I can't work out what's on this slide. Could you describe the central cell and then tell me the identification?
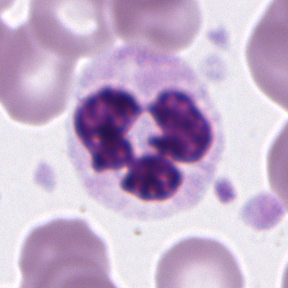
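Three lobes make up the nucleus, and the chromatin in them is dark purple and coarsely clumped. Around it I see plenty of pale pinkish-lilac cytoplasm, and looking closely, it holds fine, faint granules. My name for it: segmented neutrophil.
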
